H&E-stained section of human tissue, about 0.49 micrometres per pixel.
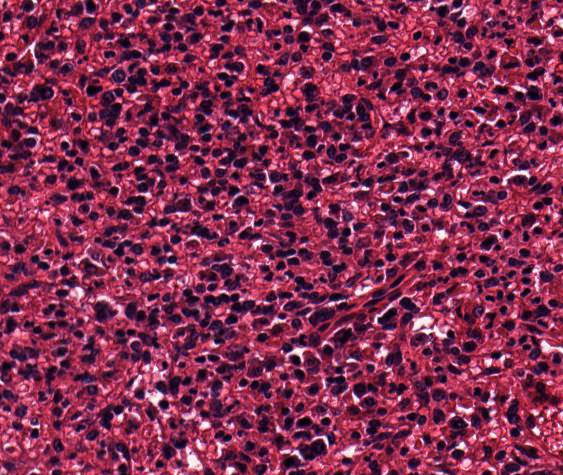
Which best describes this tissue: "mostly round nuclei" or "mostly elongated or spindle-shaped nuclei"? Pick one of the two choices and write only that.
Mostly round nuclei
